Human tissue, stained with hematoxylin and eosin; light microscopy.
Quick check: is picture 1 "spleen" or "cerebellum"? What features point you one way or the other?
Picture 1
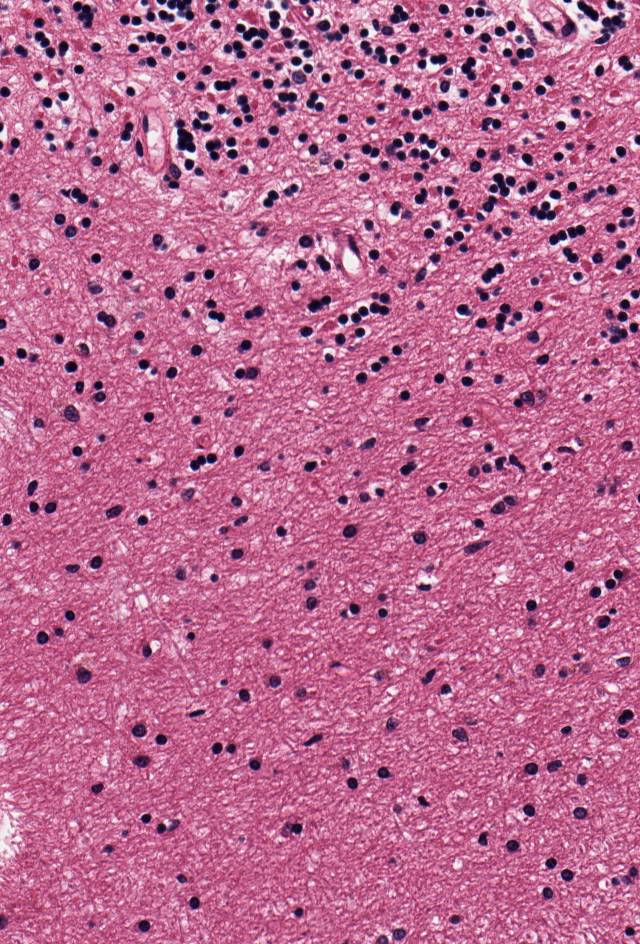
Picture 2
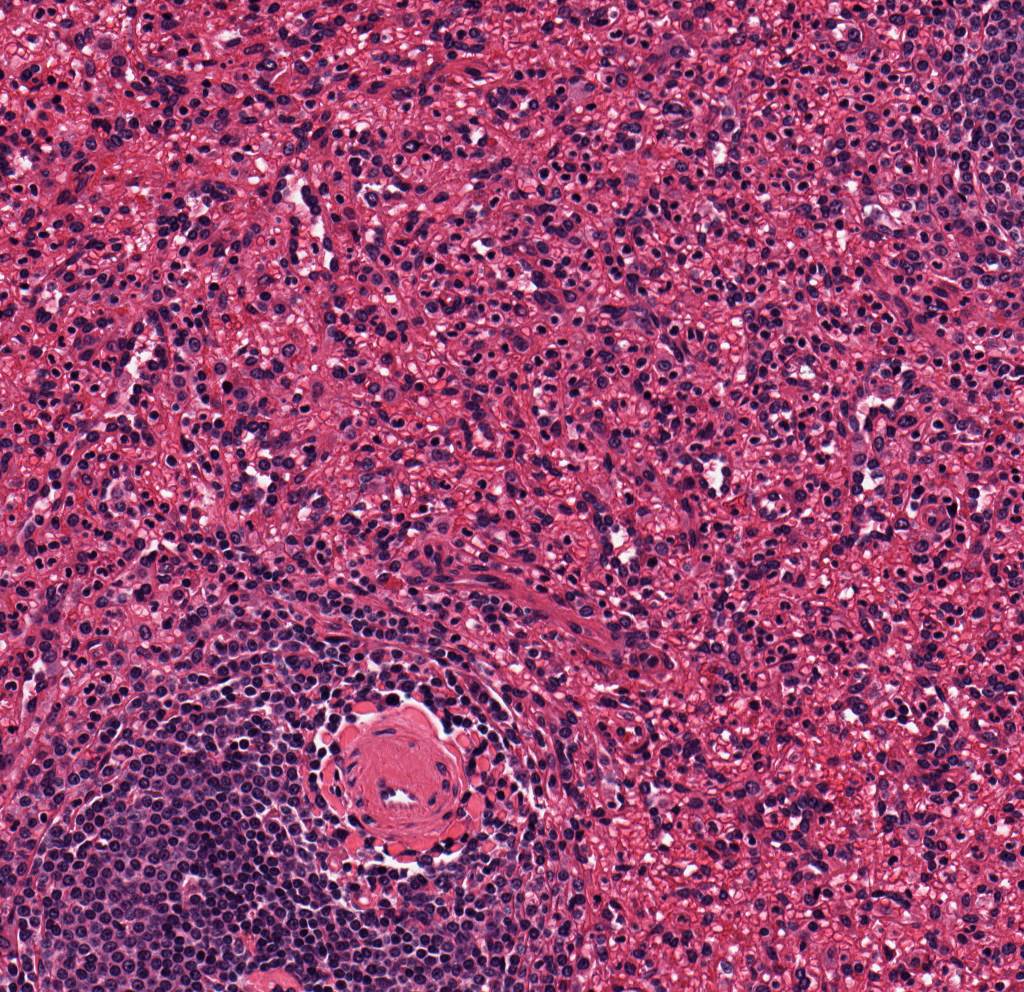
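Cerebellum = picture 1; spleen = picture 2. Picture 1: crowded small, round, densely dark-staining nuclei along the top, with a few small thin-walled vessels among them. Many scattered round nuclei sit in a small clear halo and show little visible cytoplasm. Fine pink fibres run in many directions as an interwoven mesh, not parallel bundles. Picture 2: a red-blood-cell-rich zone across the top and right, and a dense dark-blue cluster of small cells in the lower left corner. That cluster is tightly packed lymphocytes with small round dark nuclei and scant cytoplasm. In the red zone, red blood cells fill the spaces between nucleated cells in a fine mesh-like pattern. No epithelium or glands anywhere in picture 2.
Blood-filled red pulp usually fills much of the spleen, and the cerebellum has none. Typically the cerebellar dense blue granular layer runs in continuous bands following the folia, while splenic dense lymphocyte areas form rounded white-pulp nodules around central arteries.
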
